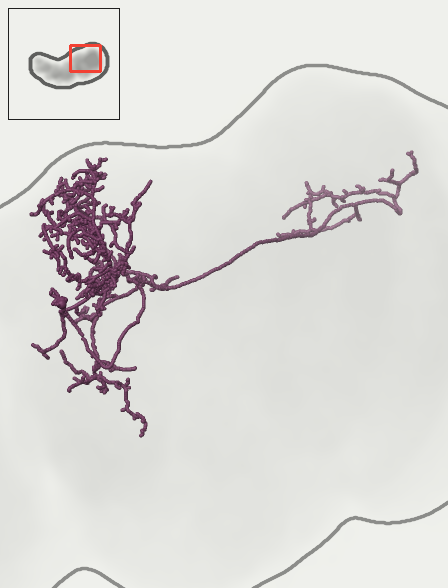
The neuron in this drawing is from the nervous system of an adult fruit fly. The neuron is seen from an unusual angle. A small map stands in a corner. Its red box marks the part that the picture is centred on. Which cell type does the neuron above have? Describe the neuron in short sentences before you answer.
The picture shows dozens of branch ends. As drawn here it is wider than it is tall. This is a central-brain intrinsic neuron. Its cell type is SLP033.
